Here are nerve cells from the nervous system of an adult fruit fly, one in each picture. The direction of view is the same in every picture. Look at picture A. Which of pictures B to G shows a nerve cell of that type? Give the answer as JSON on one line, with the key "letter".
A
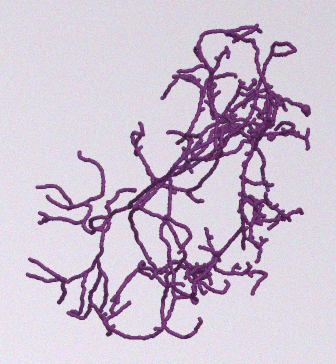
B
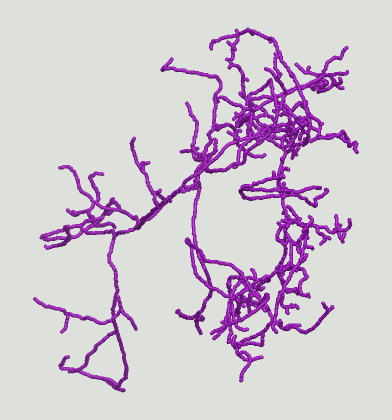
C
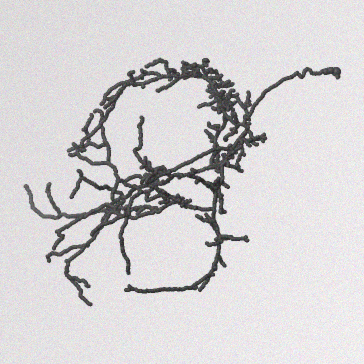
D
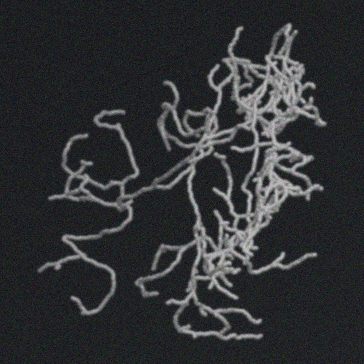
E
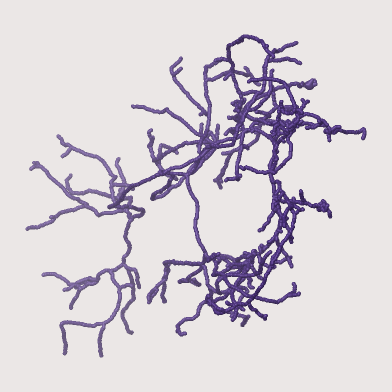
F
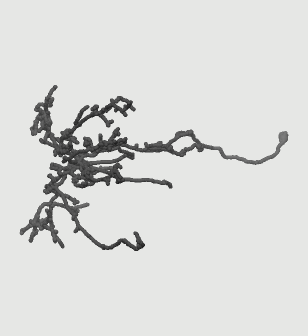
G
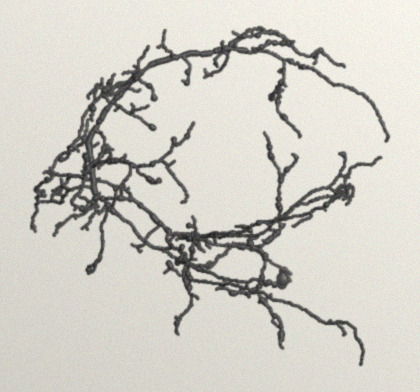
{"letter": "E"}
